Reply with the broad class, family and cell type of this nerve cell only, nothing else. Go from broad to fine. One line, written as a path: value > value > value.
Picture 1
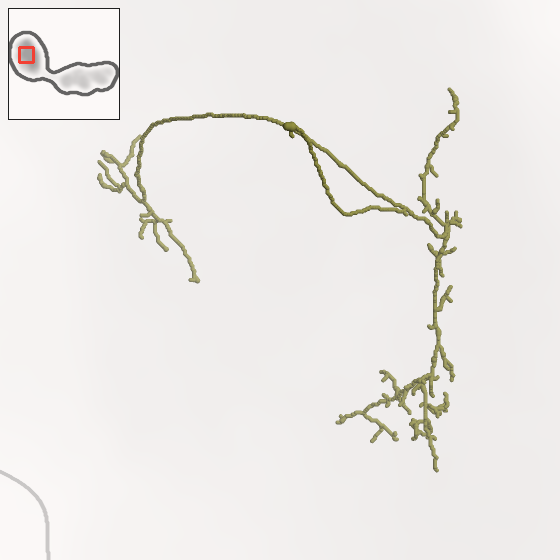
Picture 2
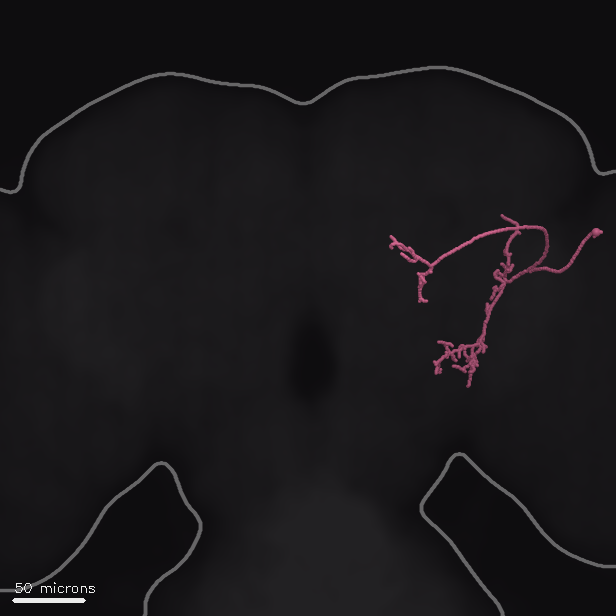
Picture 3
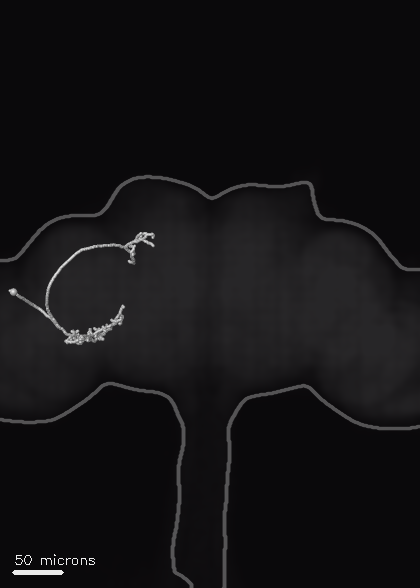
central-brain intrinsic neuron > hemilineage SLPa&l1_lateral > PLP039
